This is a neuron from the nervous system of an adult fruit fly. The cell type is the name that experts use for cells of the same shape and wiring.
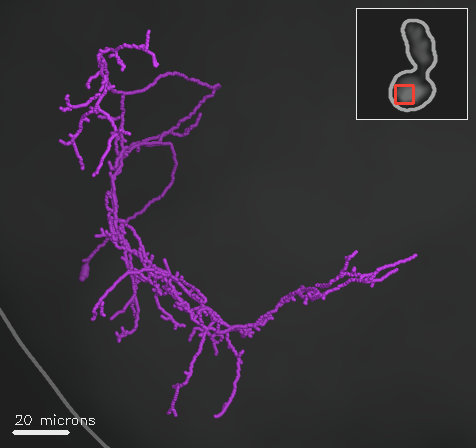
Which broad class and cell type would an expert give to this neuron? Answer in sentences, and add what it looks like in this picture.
This is a central-brain intrinsic neuron. Its cell type is SIP081. The cell body can be seen on the left of the picture. By the scale bar it is about 140 microns tall in this view. The picture shows dozens of branch ends.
